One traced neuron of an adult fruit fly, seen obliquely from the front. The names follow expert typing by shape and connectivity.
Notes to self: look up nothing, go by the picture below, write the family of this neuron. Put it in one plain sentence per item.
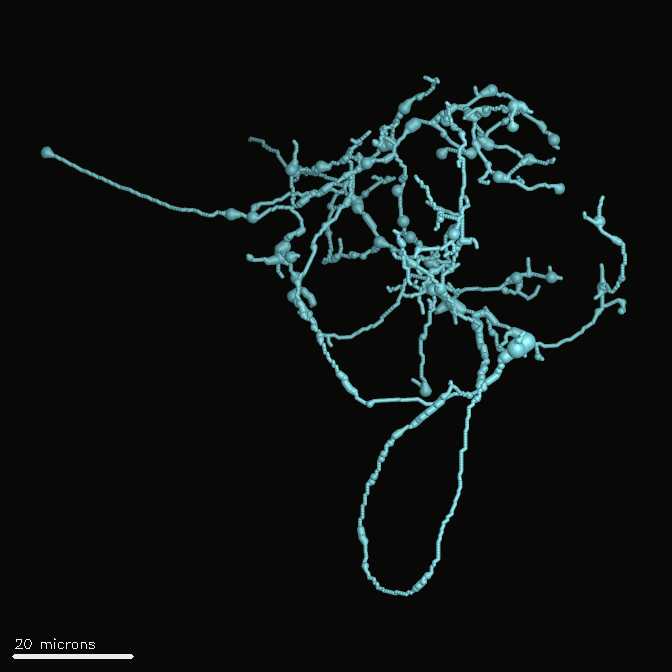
The family is hemilineage LHl1.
